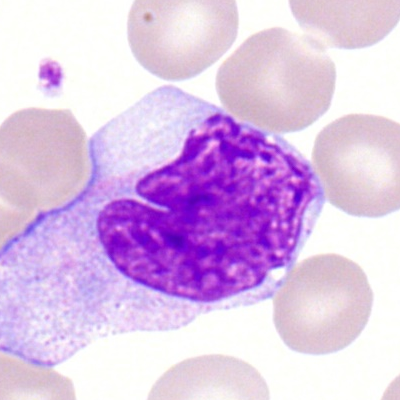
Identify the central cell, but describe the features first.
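Nucleus off-centre, toward the right of the cell, with a deep notch cutting in from its left side. Cytoplasm abundant, pale grey-blue, holding many fine, dust-like pinkish granules. Central cell: monocyte.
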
